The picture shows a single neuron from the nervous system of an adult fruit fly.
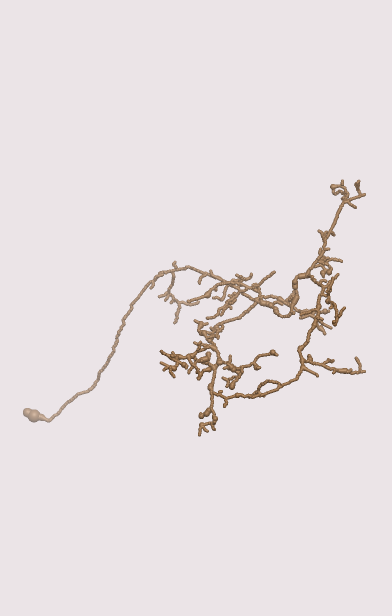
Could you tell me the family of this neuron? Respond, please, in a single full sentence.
The neuron is a member of the hemilineage 21A family.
